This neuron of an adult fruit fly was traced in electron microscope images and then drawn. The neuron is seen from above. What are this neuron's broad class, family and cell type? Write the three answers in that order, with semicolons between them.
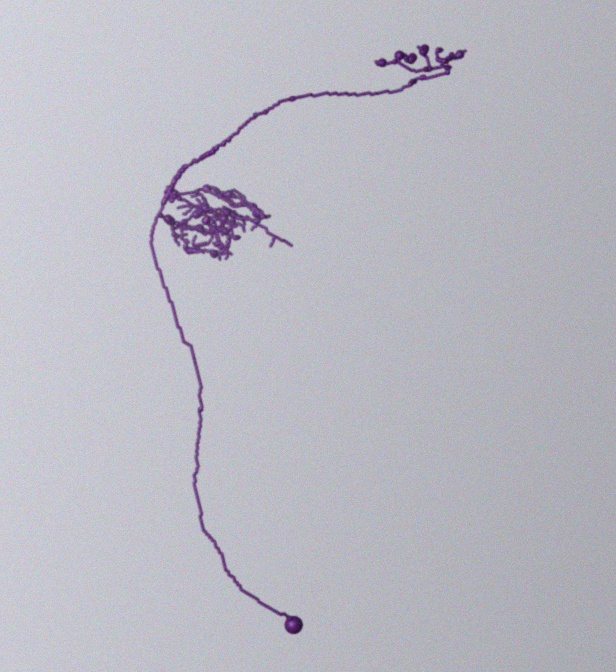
central-brain intrinsic neuron; class CX; FC1E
